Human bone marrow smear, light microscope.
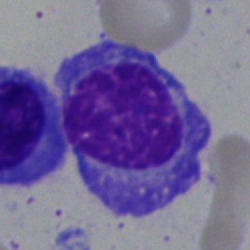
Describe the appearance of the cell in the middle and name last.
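Along its edge the cell outline is irregular, bulging with blebs. The nucleus is placed toward the upper part of the cell, and the cytoplasm reaches its greatest width beneath it. No distinct granules are seen in the cytoplasm. A few small pale spots lie in the cytoplasm below the nucleus. This cell is a plasma cell.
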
